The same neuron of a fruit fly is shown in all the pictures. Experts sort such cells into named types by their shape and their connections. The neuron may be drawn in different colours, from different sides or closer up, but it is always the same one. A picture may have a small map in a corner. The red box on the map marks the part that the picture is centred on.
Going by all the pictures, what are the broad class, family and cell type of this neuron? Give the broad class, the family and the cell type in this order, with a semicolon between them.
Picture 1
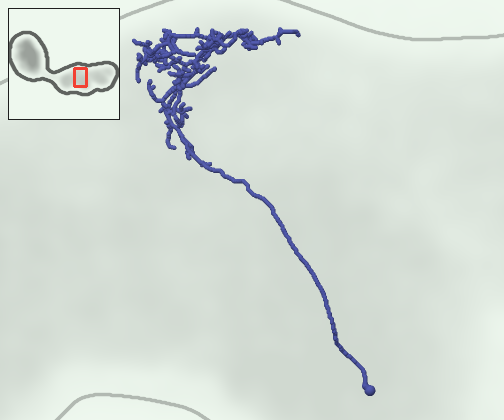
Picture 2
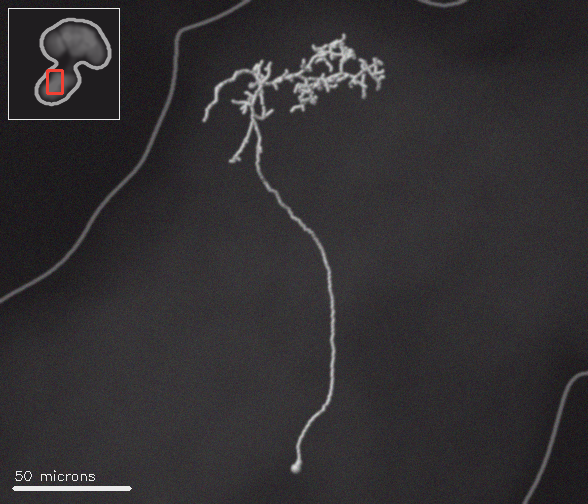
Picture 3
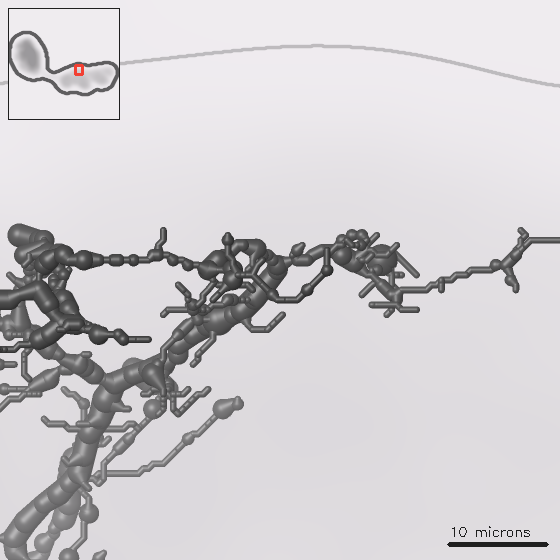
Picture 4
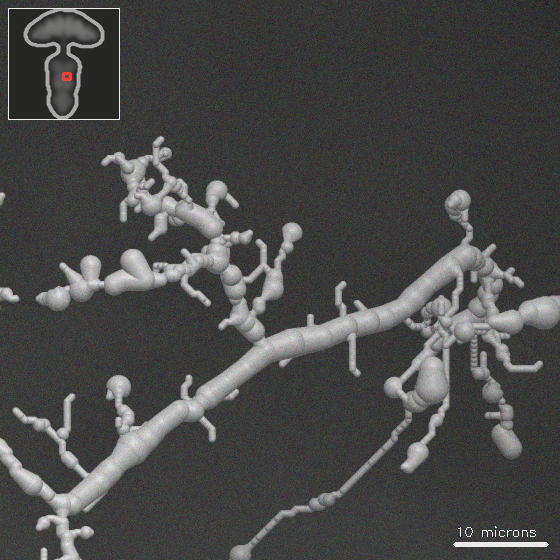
nerve-cord intrinsic neuron; hemilineage 06B; IN06B069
